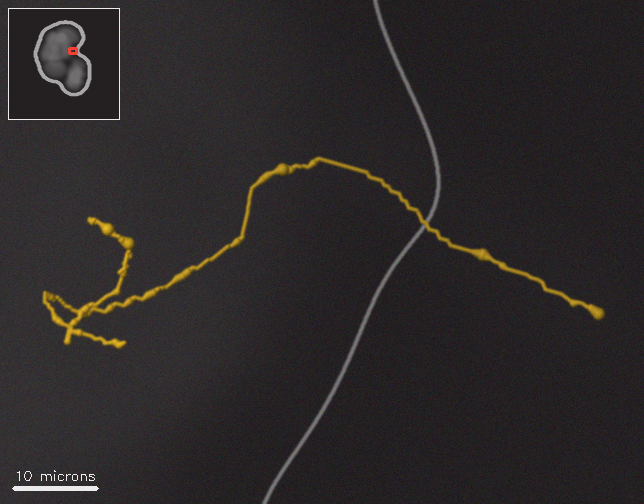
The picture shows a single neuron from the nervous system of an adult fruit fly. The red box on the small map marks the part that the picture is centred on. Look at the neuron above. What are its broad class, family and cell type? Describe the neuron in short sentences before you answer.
No cell body is drawn. By the scale bar it is about 65 microns wide in this view. There are a dozen or fewer branch ends. This is a sensory neuron entering the brain. The name of its family is class mechanosensory. The cell type is BM_InOm.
